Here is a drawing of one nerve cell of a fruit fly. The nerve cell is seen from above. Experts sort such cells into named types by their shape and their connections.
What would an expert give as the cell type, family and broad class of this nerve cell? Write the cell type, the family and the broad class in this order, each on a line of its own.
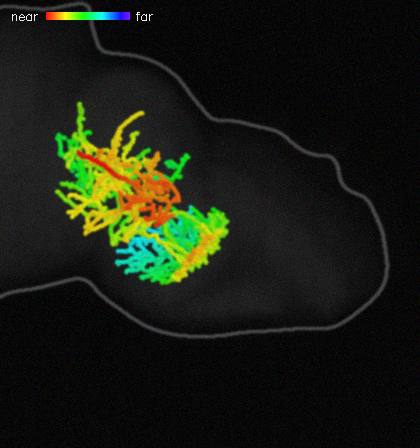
LoVP54
LoVP
visual projection neuron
